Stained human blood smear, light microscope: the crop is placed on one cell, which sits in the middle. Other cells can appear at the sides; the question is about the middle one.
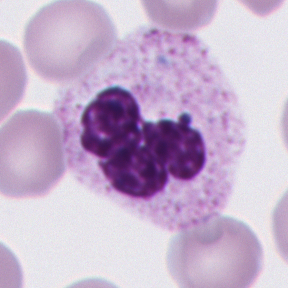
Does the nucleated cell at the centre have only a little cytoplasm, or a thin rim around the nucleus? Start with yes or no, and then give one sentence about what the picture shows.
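No. The cytoplasm is abundant and pale pinkish-lilac.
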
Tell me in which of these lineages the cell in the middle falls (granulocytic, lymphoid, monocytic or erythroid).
granulocytic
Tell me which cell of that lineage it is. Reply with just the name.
segmented neutrophil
